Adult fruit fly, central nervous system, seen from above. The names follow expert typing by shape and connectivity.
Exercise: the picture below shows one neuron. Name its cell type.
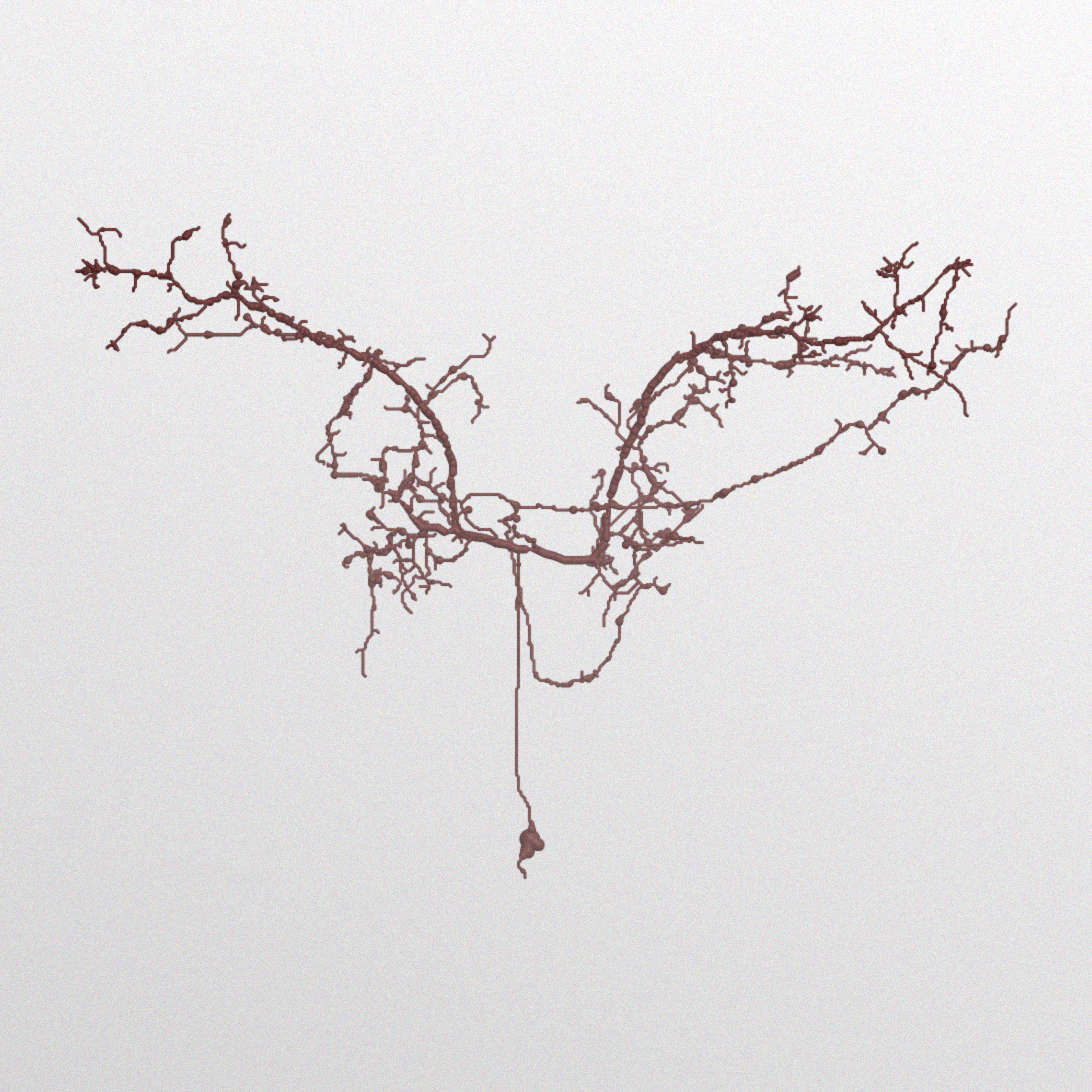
GNG342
